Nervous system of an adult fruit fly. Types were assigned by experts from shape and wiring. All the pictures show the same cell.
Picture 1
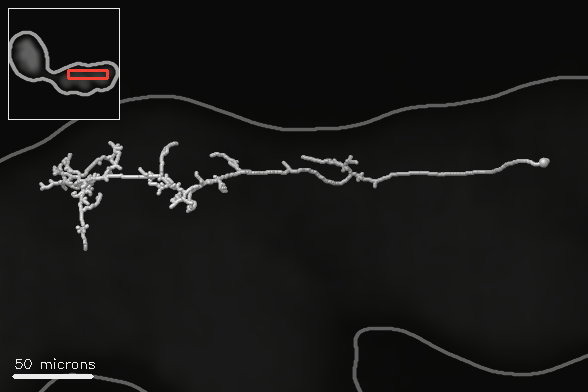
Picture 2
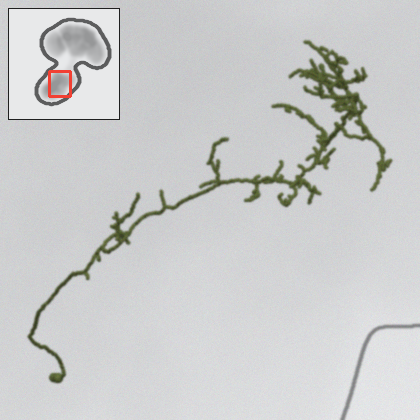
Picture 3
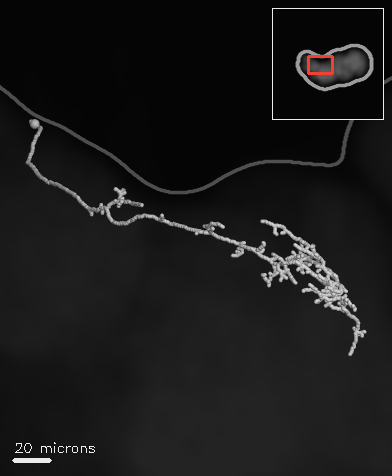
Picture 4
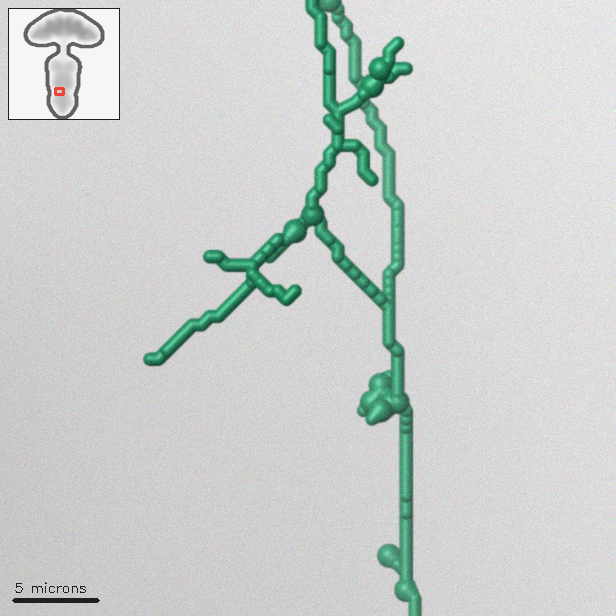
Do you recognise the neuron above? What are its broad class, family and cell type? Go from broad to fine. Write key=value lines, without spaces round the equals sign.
broad_class=nerve-cord intrinsic neuron
family=hemilineage 03B
cell_type=IN03B088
